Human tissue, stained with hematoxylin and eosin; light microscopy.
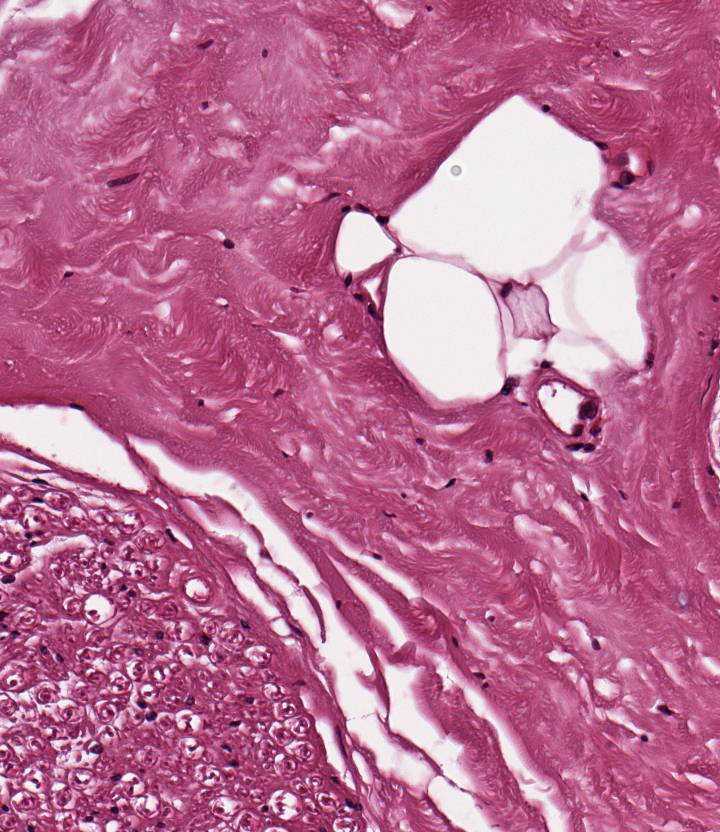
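Tibial nerve, H&E. Dense pink fibrous tissue fills most of the field; a rounded compartment of closely packed small round profiles sits lower left. Each profile: central pink-purple dot in a clear halo. Surrounding collagen fibres wavy, densely packed. Scattered nuclei in fibrous tissue sparse, small, dark, elongated.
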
